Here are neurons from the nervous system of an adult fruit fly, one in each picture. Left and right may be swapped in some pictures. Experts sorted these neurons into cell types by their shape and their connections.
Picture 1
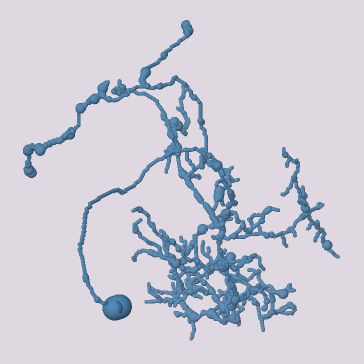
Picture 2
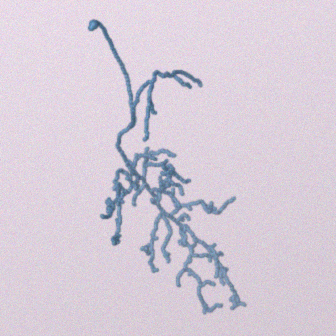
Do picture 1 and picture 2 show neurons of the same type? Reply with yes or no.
yes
